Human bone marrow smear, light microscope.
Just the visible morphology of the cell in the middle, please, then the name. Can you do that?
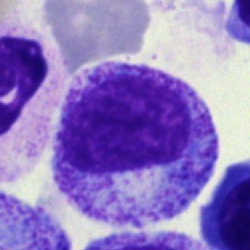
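Dark purple chromatin here, somewhat clumped. Purple granules are scattered in numbers throughout the cytoplasm, and some lie over the nucleus as well. Just below the nucleus there's a paler zone of cytoplasm with fewer granules. What you've got is a myelocyte.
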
